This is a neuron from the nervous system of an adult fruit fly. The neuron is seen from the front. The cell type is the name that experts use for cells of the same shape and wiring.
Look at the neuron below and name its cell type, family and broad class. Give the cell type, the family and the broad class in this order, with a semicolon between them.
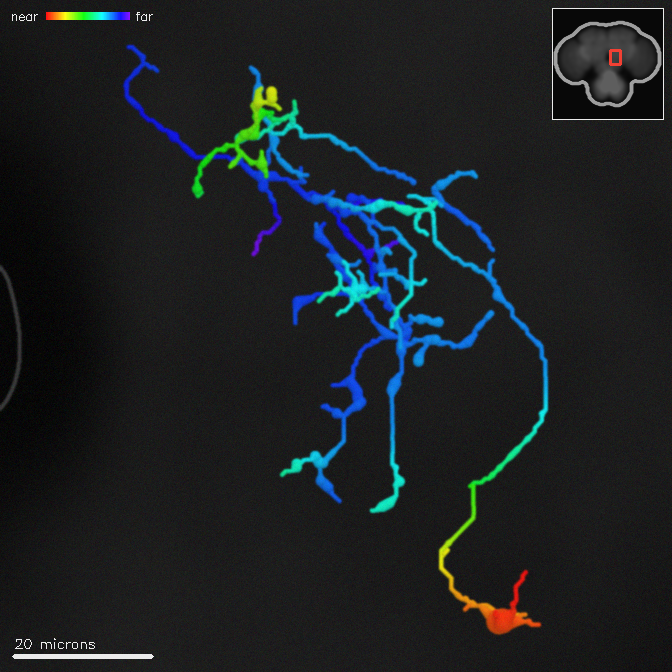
CB1545; hemilineage ALv2; central-brain intrinsic neuron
